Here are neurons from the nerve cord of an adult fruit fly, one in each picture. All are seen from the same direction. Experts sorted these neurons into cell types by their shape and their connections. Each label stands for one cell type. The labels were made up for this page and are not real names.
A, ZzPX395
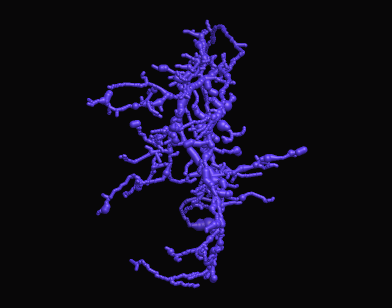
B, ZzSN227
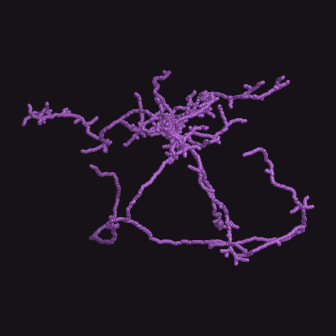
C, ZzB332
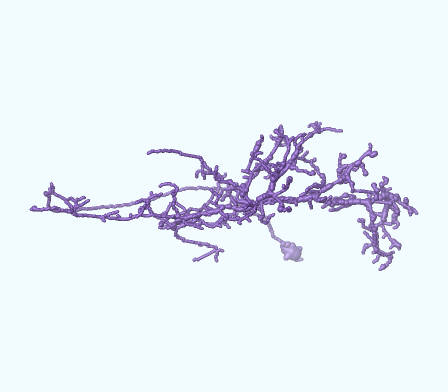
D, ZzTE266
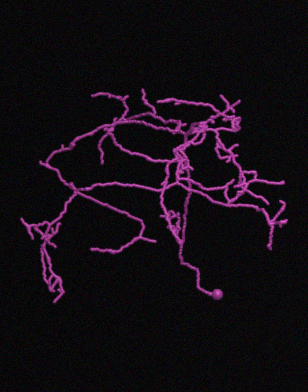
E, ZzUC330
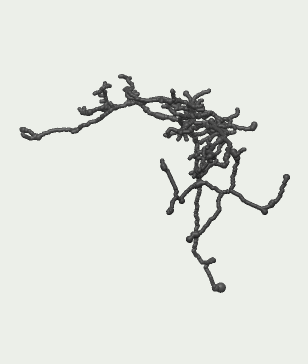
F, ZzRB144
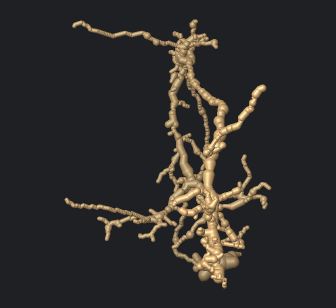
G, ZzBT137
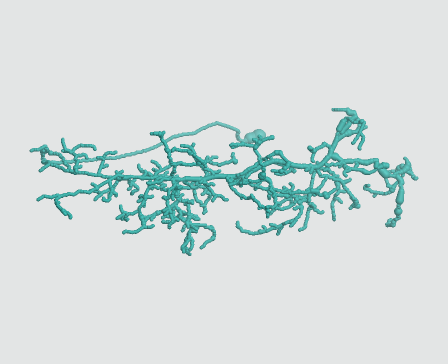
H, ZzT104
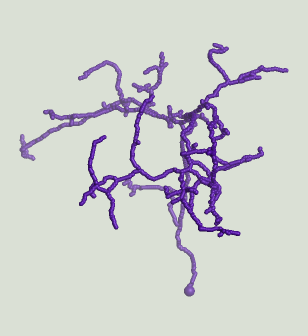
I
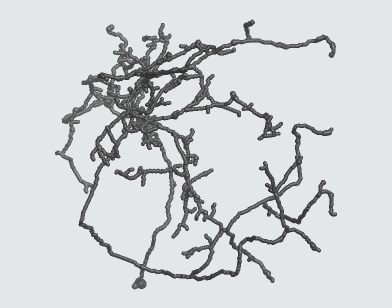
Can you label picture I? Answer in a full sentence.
It belongs to ZzSN227.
